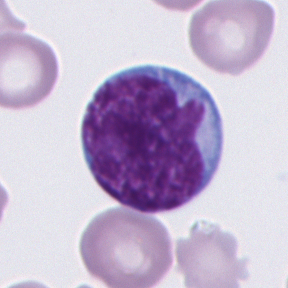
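Myeloblast, central cell, stained peripheral blood smear. Nucleus notched on the right side; no nucleoli visible. Cytoplasm pale blue, no vacuoles seen.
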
